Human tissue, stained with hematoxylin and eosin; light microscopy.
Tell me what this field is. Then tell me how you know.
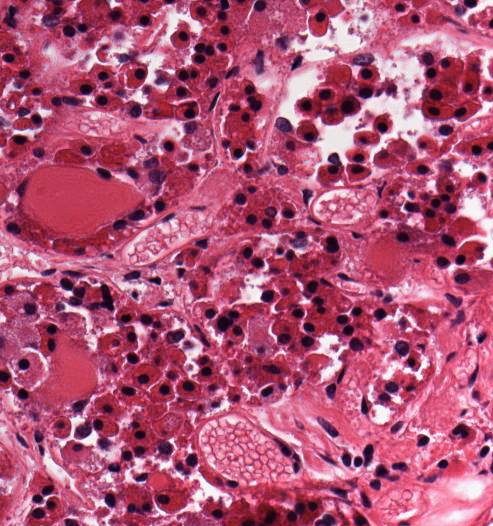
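Pars distalis of the pituitary. Nests and clusters of cells with bright red granular cytoplasm take up most of the field.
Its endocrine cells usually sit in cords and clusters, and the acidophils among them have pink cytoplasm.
Thin pink fibrous strands with elongated dark nuclei run between the nests.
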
